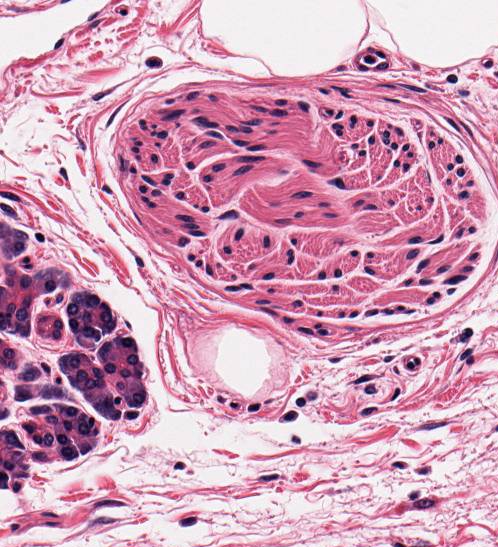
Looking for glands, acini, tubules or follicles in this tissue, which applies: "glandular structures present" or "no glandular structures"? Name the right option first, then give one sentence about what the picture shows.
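Glandular structures present. At the left edge lie clusters of glandular acini whose cells have deeply purple cytoplasm.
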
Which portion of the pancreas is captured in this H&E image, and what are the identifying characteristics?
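What you are looking at is peripheral nerve. Start with the large oval nerve fascicle in the upper centre, whose fibres are wavy and run in varying directions, parted by thin pale clefts.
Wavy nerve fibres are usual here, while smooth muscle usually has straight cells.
Now look at the nuclei scattered through it: dark and elongated or wavy.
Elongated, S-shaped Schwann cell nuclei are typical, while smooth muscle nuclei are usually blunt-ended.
Last, see the thin layered sheath of flattened cells and fibres wrapping the fascicle.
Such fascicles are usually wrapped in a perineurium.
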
